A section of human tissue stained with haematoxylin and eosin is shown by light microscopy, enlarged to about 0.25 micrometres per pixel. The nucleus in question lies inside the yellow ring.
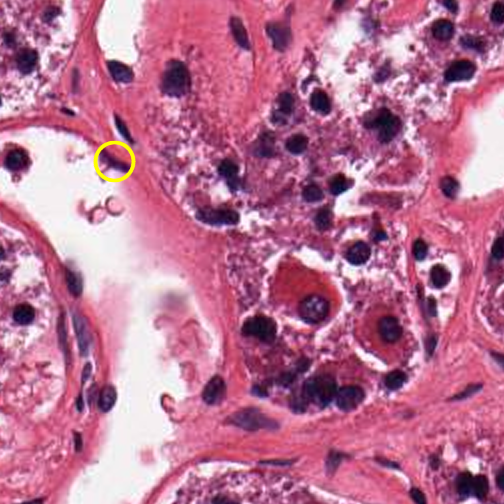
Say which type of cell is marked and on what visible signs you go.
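The marked nucleus belongs to an endothelial cell. The nucleus is flattened and elongated, stretched lengthwise along the edge it sits on. Almost no cytoplasm of its own can be made out; the nucleus lies directly on a thin, smooth pink band of wall.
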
